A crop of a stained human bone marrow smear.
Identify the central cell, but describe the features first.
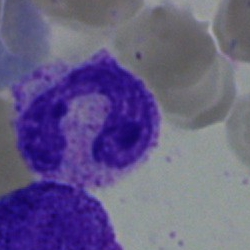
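Nucleus: a thick curved band wrapping around a pale central area, like a ring or horseshoe. Nucleoli: none seen. Cytoplasm: dotted with fine pink-purple granules. Outline: roughly round, edge slightly uneven. Name: band neutrophil.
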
